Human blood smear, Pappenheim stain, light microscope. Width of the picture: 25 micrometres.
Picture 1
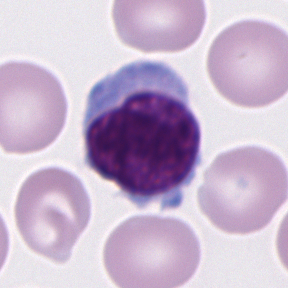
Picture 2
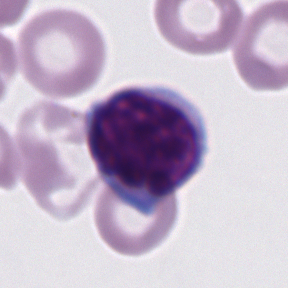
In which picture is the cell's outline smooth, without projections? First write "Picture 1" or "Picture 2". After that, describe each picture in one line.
Picture 2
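What picture 1 shows: Small ragged cytoplasmic tags project from the lower edge of the cell.
What picture 2 shows: The cell has a roughly round, smooth outline.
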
